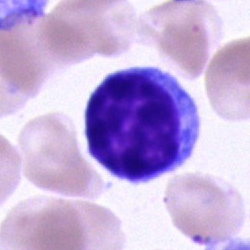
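Lymphocyte in a stained human bone marrow smear. The cell is round in outline, and its surface is smooth, without projections. Its chromatin is dark purple and coarsely clumped, with paler patches between the clumps. The cytoplasm forms only a scant blue rim, widest on the right side of the cell.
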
